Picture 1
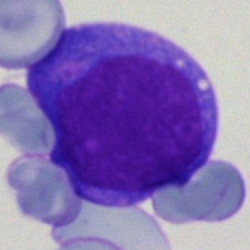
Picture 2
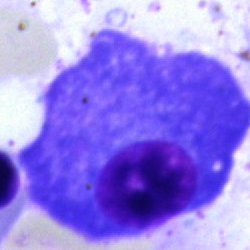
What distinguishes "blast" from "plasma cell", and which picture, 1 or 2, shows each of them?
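Identity first: the blast is picture 1 and the plasma cell is picture 2. Outline: picture 1 is roughly round, while picture 2 is irregular, with several blunt bulges along its border. Share of cytoplasm: in picture 2 the cytoplasm is abundant and takes up far more of the cell than the nucleus does.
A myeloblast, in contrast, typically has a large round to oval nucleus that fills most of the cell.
Cytoplasm colour: both cells stain deep blue.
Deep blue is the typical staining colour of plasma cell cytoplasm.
Cytoplasm texture: picture 1 holds two small clear vacuoles at the upper right, whereas picture 2 looks mottled with many small paler patches and shows no distinct granules. Chromatin: in picture 1 it is fine and evenly spread, without coarse dark clumps. Surroundings: red cells touch the cell in picture 1 on several sides.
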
